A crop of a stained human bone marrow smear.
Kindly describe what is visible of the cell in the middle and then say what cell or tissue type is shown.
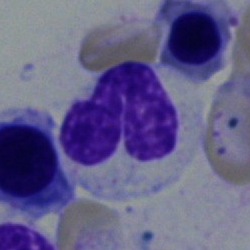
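First, the outline: roughly round. Next, the nucleus, which sits in the upper part of the cell with most of the cytoplasm below it. Then the cytoplasm, pale grey-blue and scattered with fine, faint pinkish-purple granules. Last, the name: band neutrophil.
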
